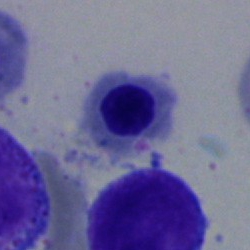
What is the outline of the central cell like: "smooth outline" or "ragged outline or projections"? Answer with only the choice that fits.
Ragged outline or projections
